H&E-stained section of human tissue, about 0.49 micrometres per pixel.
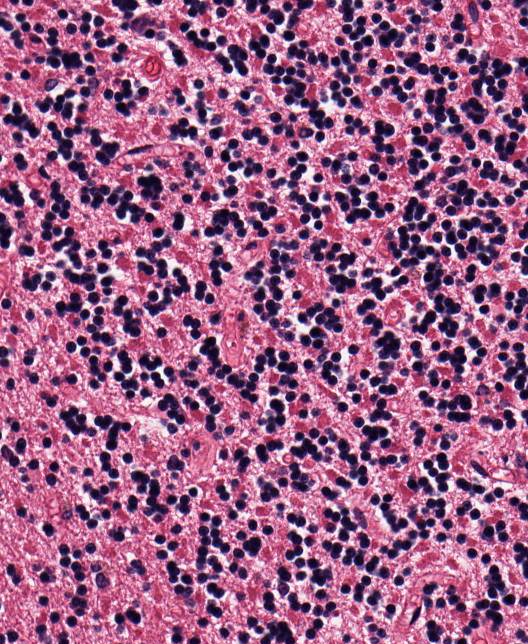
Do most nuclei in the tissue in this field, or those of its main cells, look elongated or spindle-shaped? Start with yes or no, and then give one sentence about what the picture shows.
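No. The crowded cells have small round, dense, dark-staining nuclei of very uniform size.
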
